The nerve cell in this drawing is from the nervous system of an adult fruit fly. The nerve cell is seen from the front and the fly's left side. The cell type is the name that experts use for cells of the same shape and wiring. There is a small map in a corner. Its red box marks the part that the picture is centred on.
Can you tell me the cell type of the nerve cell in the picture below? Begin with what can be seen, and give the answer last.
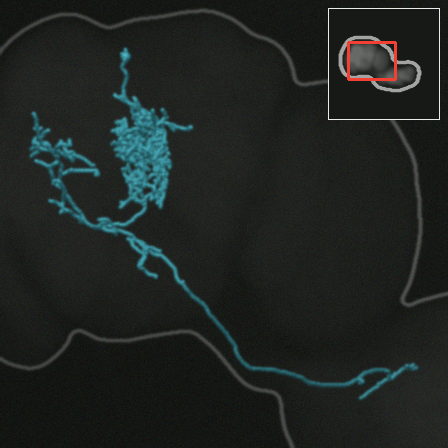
Its cell body lies at the upper left of the picture. Dozens of branch ends can be seen. It is a descending neuron. It is of cell type DNpe027.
